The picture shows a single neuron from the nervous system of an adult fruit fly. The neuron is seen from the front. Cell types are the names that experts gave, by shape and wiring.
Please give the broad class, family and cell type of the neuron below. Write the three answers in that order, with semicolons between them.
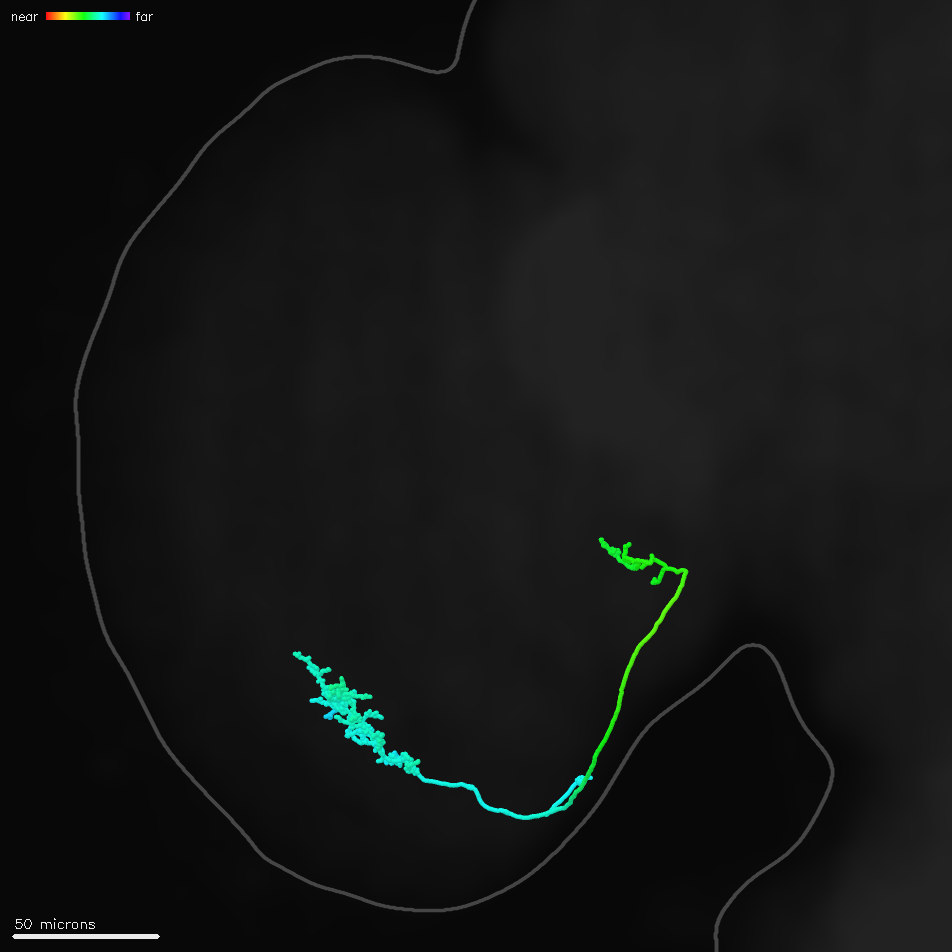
optic-lobe intrinsic neuron; MeLo; MeLo4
